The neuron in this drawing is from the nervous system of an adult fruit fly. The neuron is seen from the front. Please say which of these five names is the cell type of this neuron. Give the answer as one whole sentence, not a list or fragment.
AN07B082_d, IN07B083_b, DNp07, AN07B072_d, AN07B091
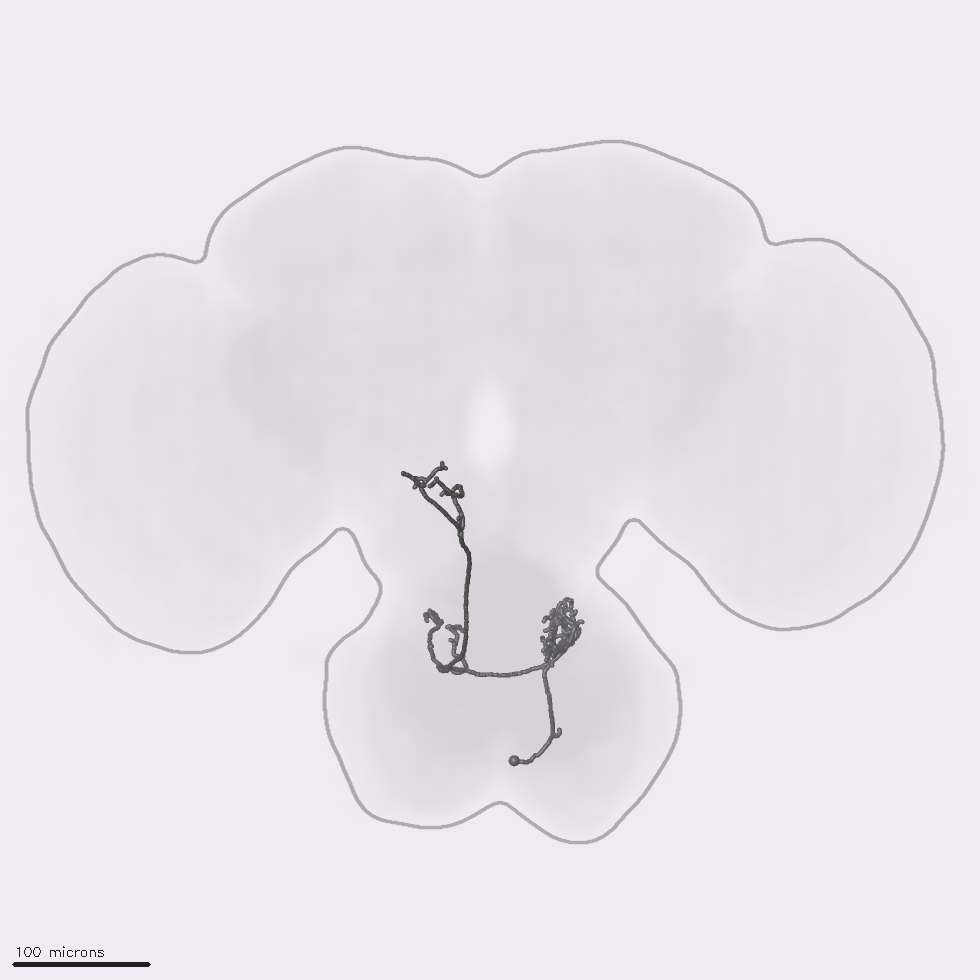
The single neuron here is of type AN07B082_d.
